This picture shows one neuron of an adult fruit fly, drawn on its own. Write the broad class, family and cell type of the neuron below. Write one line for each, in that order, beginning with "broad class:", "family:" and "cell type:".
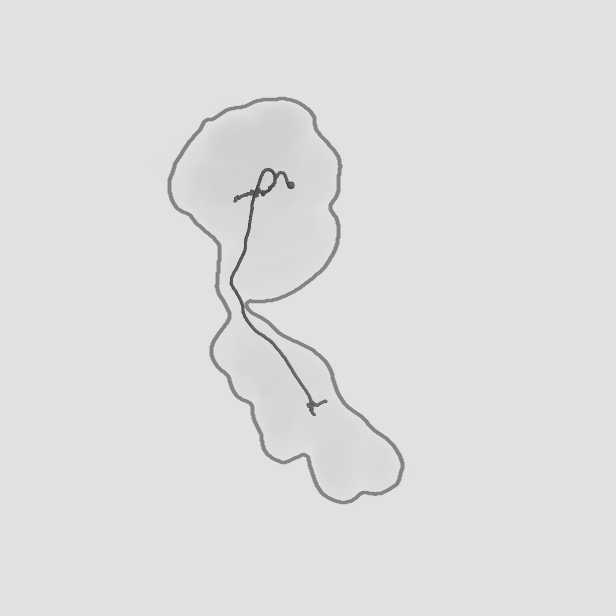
broad class: descending neuron
family: hemilineage PSp2
cell type: DNpe008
